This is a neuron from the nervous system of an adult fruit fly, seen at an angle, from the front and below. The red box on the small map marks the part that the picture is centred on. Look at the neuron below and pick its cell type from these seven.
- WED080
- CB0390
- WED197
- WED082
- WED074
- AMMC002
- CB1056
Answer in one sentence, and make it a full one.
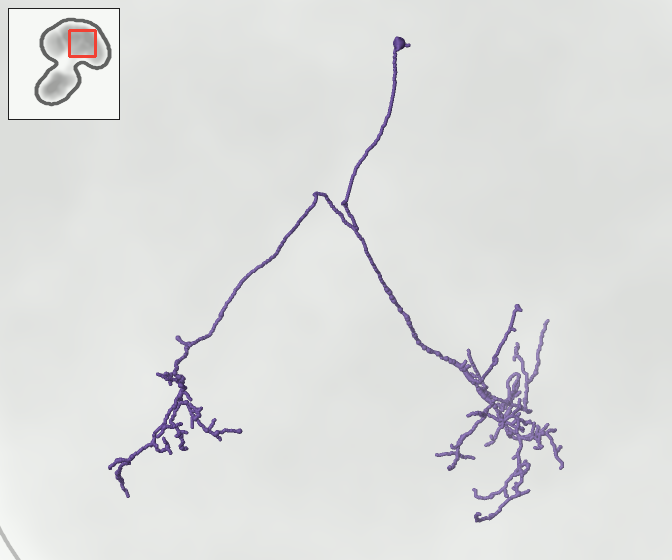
The cell type carried by this neuron is CB0390.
